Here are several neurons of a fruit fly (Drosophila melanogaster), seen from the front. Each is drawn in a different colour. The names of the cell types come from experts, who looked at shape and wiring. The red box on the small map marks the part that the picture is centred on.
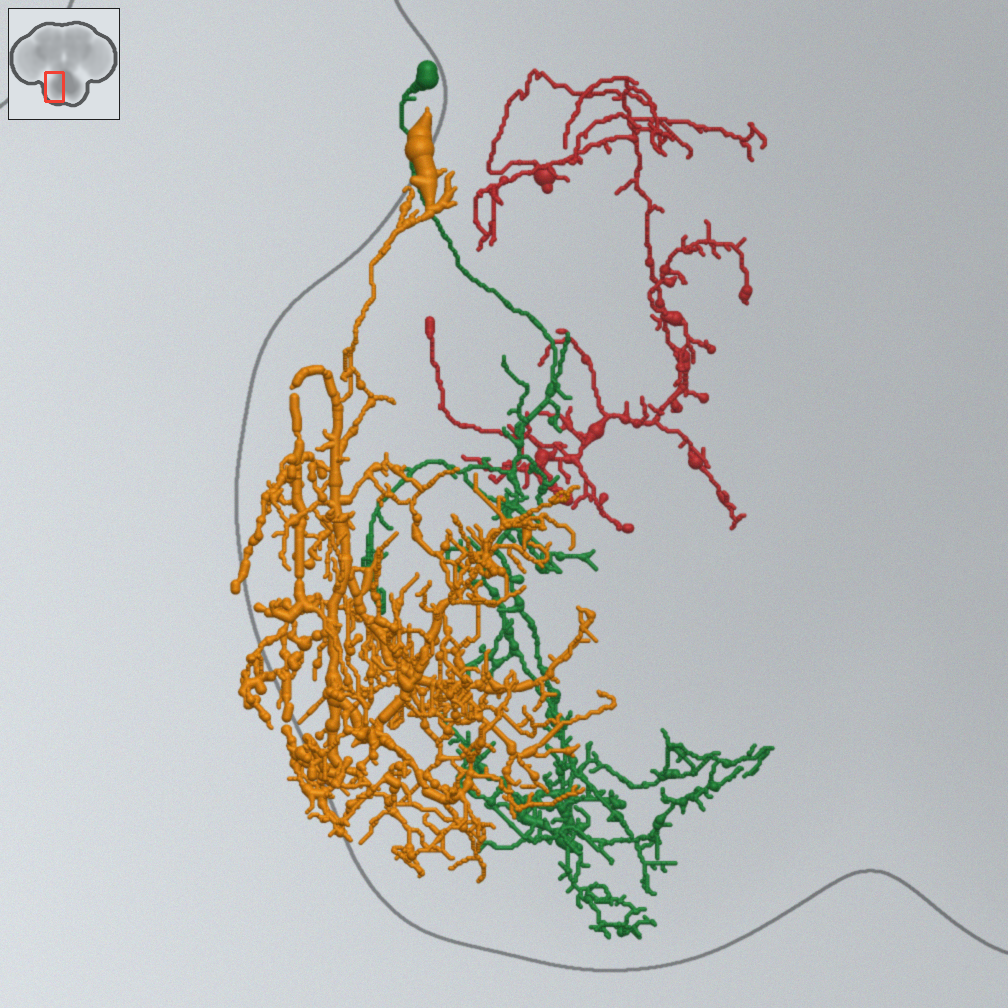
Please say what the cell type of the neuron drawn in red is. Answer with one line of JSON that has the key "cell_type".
{"cell_type": "IN19A110"}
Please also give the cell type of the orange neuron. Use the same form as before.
{"cell_type": "IN19A021"}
